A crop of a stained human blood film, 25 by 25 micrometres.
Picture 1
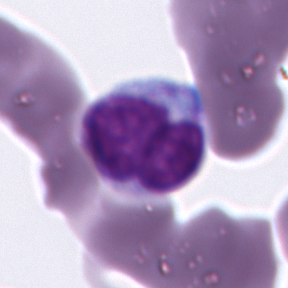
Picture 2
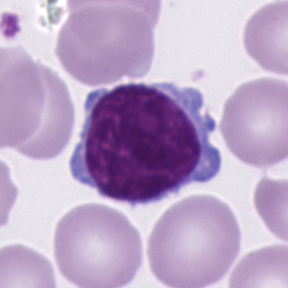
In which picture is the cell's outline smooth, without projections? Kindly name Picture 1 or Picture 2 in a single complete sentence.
Picture 1 contains the cell with the smooth edge.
